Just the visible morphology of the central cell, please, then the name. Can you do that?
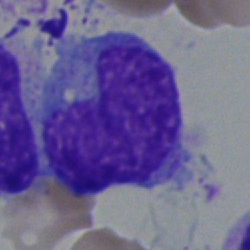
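Look at the nucleus: a broad notch on its upper left gives it a kidney-like shape, and it fills most of the cell. Pale to medium blue cytoplasm lies mainly upper left, holding a single small clear spot within the notch. This is a monocyte.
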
